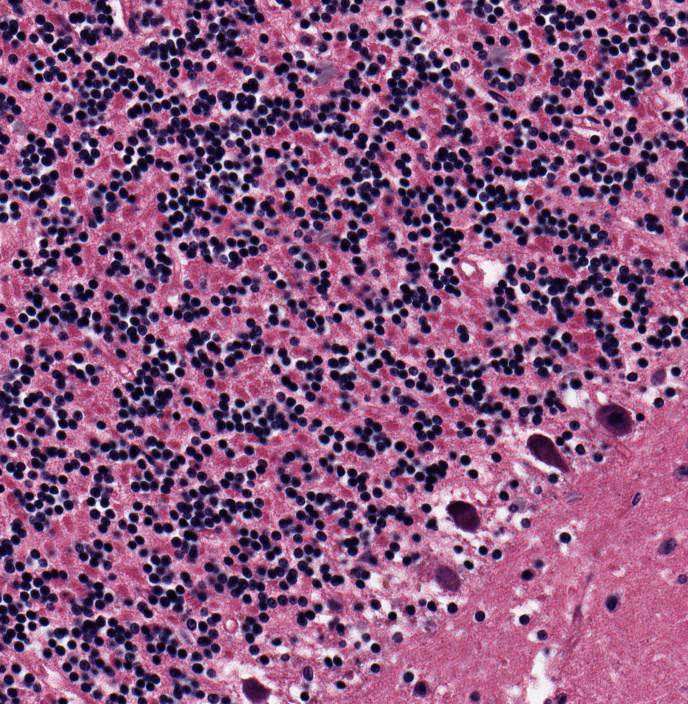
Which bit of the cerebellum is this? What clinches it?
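The field shows the granular layer. Small, round, darkly stained nuclei with hardly any visible cytoplasm are packed from the upper left to well past the centre.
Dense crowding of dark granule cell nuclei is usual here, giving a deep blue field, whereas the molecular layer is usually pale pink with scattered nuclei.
Irregular pink patches without nuclei lie between them.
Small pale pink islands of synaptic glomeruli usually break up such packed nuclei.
Along the dense layer's edge towards the lower right, Purkinje cells with large bodies and purplish cytoplasm lie singly in a line.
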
